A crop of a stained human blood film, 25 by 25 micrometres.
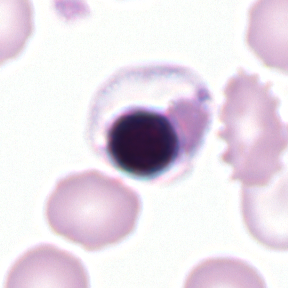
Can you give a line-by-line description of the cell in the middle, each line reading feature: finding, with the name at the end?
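Nucleus shape: round, with a smooth, even outline
Chromatin: uniformly dense, almost black-purple, no visible pattern
Nucleus position: off-centre, in the lower part of the cell
Nucleus size: about 6 micrometres across
Patch: pink and irregular, against the right side of the nucleus within the cell outline
Name: normoblast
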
